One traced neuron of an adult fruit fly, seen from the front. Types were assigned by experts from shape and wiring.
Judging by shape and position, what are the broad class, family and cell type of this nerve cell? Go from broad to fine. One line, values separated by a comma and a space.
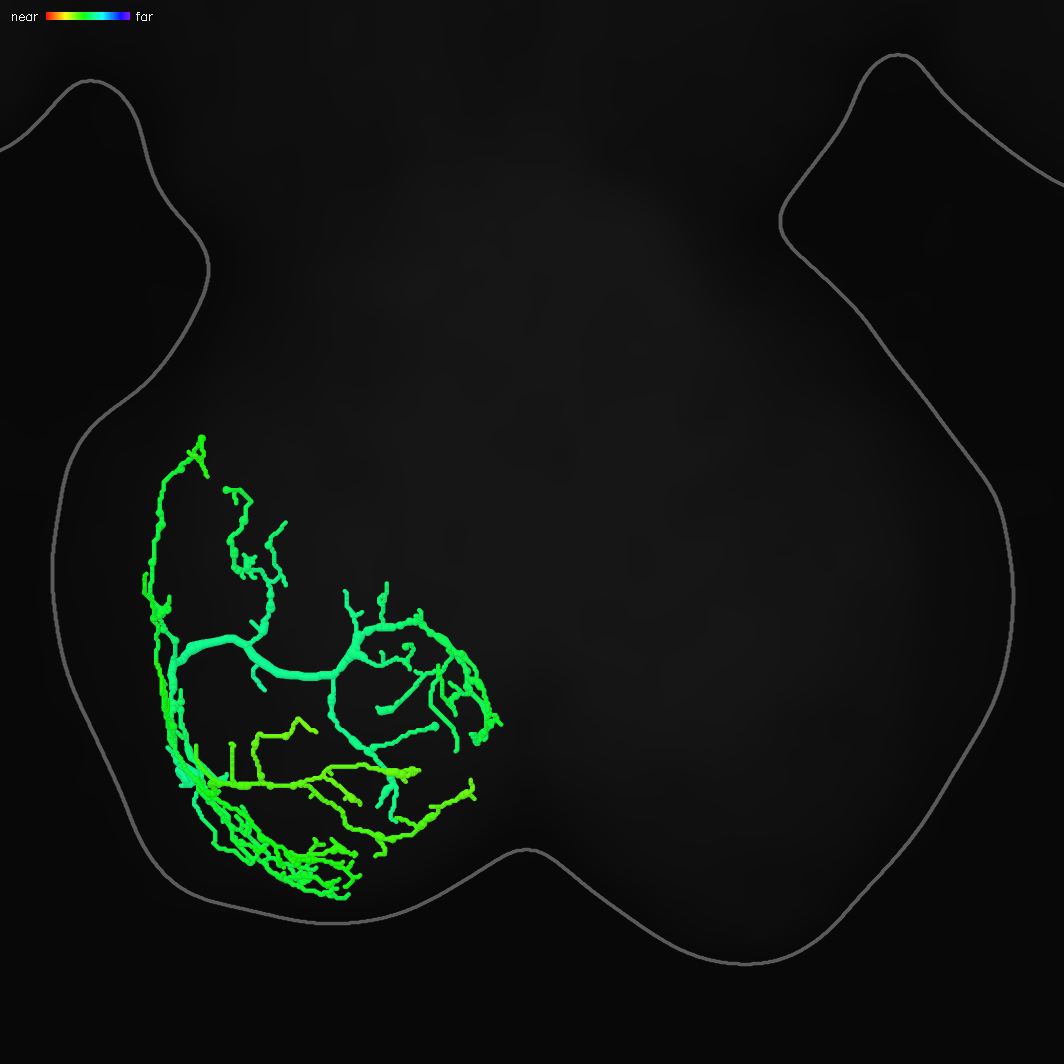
nerve-cord intrinsic neuron, hemilineage 13A, IN13A024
